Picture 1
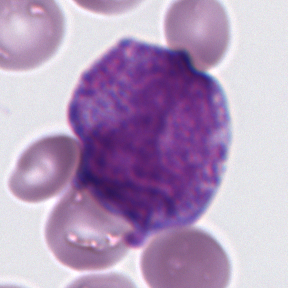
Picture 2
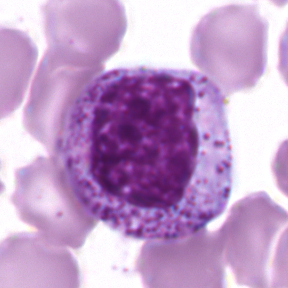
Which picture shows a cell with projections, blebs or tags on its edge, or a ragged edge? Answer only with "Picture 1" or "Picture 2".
Picture 1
